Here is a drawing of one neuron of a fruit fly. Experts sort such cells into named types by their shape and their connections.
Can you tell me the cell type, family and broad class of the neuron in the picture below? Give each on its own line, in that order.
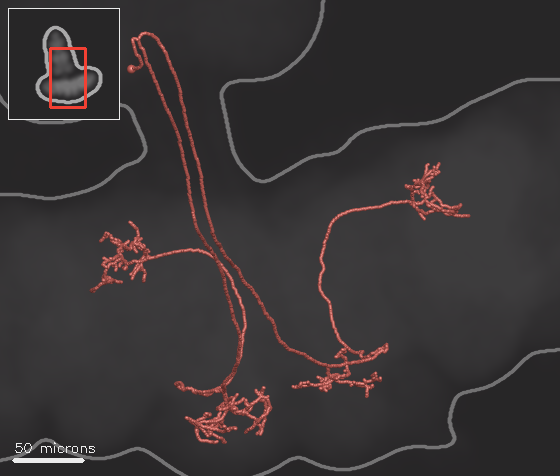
AN09B059
hemilineage 09B
ascending neuron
